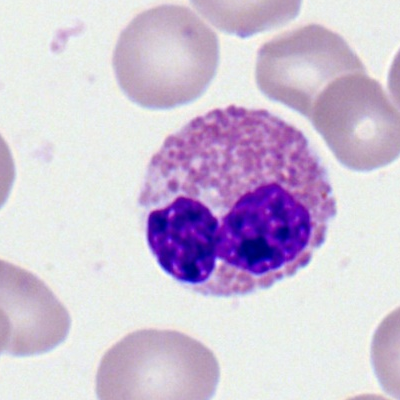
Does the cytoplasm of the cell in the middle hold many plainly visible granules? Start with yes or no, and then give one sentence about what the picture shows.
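Yes. The cytoplasm is packed with coarse granules.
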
